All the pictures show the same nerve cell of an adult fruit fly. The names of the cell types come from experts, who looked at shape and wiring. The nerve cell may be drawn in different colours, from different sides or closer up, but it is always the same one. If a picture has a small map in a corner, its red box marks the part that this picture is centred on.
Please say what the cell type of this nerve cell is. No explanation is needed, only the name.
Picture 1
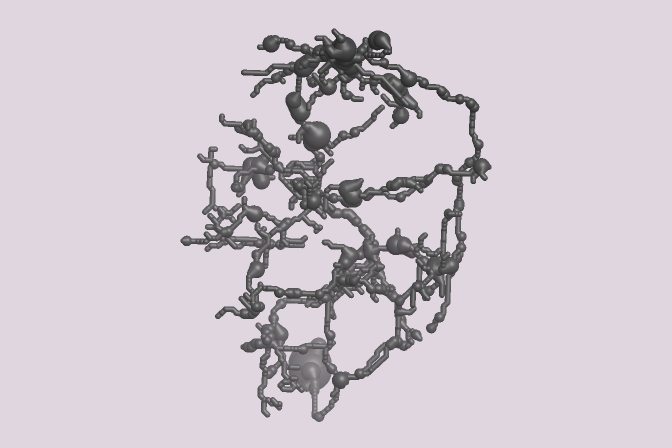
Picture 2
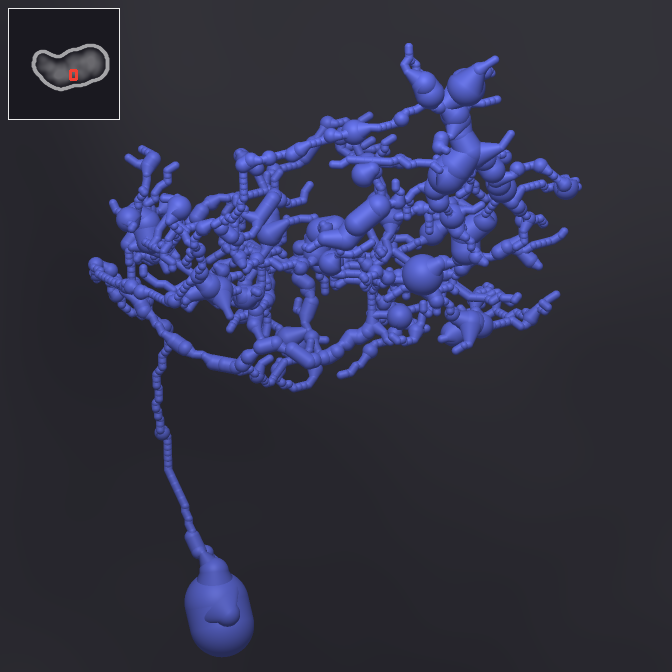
CB1809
